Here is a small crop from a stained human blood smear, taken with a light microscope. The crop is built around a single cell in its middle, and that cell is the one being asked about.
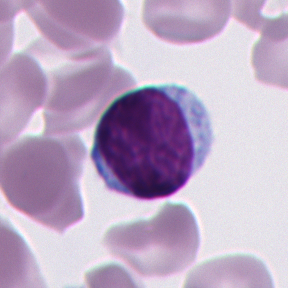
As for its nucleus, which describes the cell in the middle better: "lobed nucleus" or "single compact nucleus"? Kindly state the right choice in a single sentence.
The nucleus is one round, oval or kidney-shaped compact mass, not lobed or folded.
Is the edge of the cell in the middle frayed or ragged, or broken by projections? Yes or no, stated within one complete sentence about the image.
No, the cell is bounded by a smooth, even outline.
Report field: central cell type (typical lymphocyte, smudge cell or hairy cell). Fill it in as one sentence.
In this crop, the cell at the very middle is a typical lymphocyte.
